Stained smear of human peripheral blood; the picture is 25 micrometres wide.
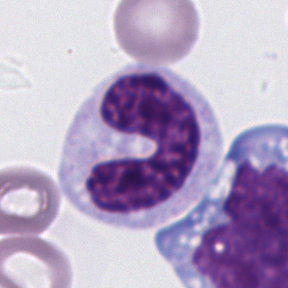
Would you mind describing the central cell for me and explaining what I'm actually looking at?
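Look at the nucleus: it is bent into a C shape, and the notch of the C opens toward the left. Its chromatin is coarsely clumped, with dark purple masses separated by paler streaks. No nucleoli are visible. The cytoplasm holds no coarse dark granules. This is a band neutrophil.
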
